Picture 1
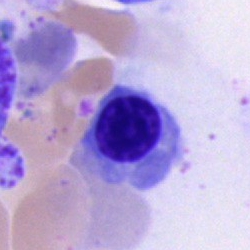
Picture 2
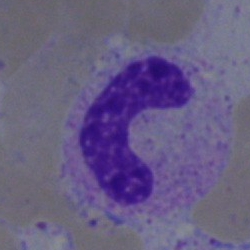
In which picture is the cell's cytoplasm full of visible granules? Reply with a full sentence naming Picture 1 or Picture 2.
The cell of picture 2 has a cytoplasm rich in visible granules.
